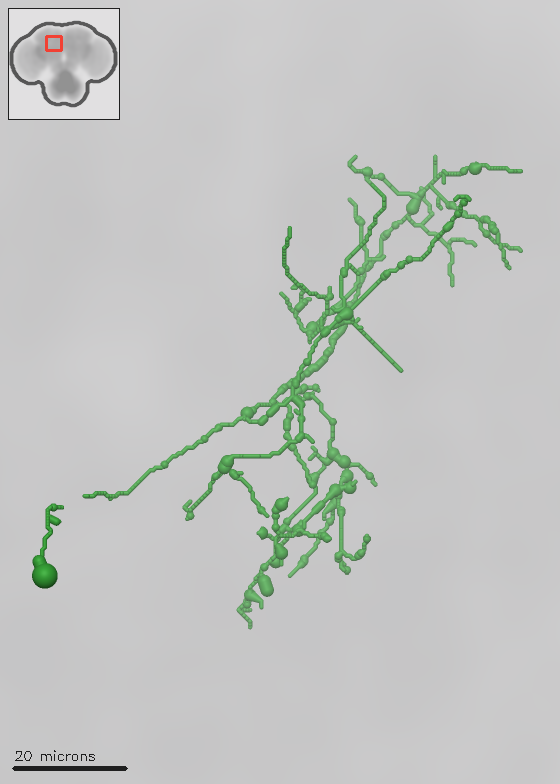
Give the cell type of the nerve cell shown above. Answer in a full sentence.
The cell type is CB2469.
